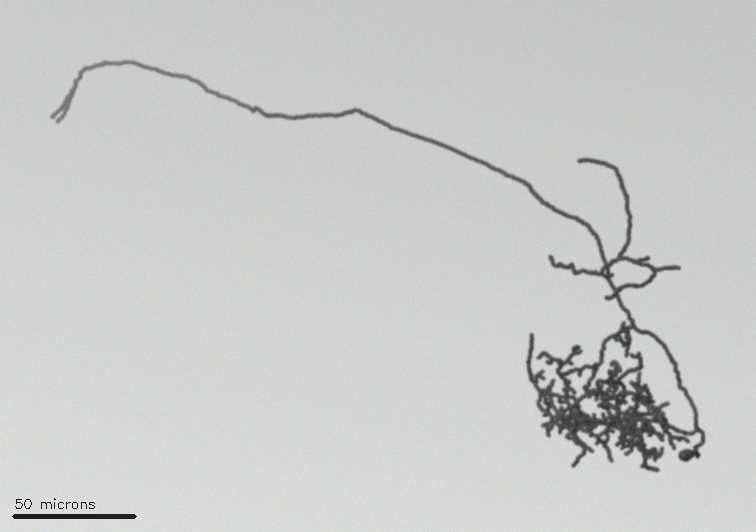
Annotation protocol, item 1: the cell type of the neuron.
AVLP115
